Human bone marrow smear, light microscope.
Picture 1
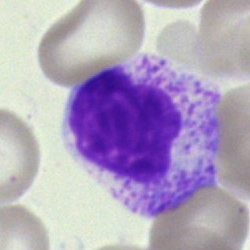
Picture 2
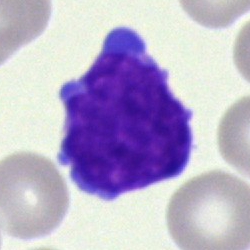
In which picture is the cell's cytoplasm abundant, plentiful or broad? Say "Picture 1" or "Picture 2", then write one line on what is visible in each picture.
Picture 1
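What picture 1 shows: The cytoplasm is plentiful and pale lilac-blue, widest on the right side.
What picture 2 shows: Cytoplasm shows only as a scant blue rim and small blebs at the edge.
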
